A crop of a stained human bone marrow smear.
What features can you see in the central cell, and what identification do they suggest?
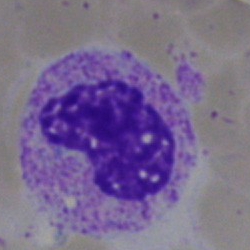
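The cell has a roughly round outline. Its nucleus is indented into a kidney-like shape, with dark purple, densely clumped chromatin. Many purple granules fill the cytoplasm. Answer: band neutrophil.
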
